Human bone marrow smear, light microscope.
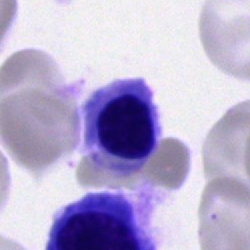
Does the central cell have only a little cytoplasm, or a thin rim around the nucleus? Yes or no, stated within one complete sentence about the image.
Yes, its cytoplasm amounts to no more than a narrow rim.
